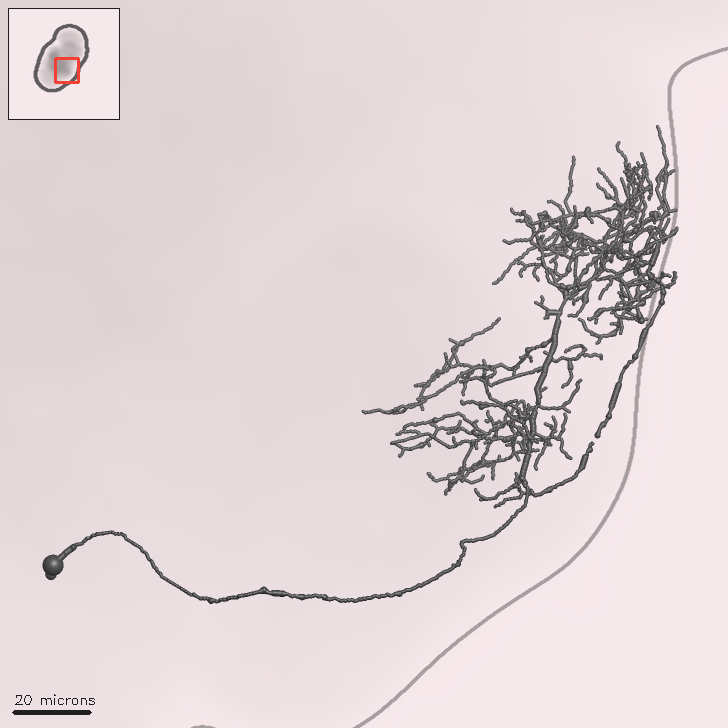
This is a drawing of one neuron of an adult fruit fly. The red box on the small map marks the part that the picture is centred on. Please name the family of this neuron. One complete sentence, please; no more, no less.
The neuron is counted in family hemilineage SLPpl3.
